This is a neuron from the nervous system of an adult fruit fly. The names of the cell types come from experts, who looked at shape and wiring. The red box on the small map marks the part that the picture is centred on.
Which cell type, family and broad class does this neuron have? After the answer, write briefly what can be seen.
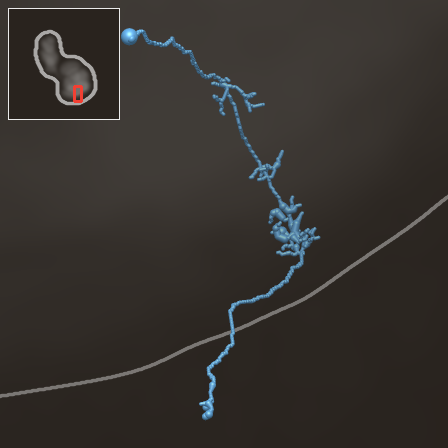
Its cell type is C3. The family is C. It is an optic-lobe intrinsic neuron. As drawn here it is taller than it is wide.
